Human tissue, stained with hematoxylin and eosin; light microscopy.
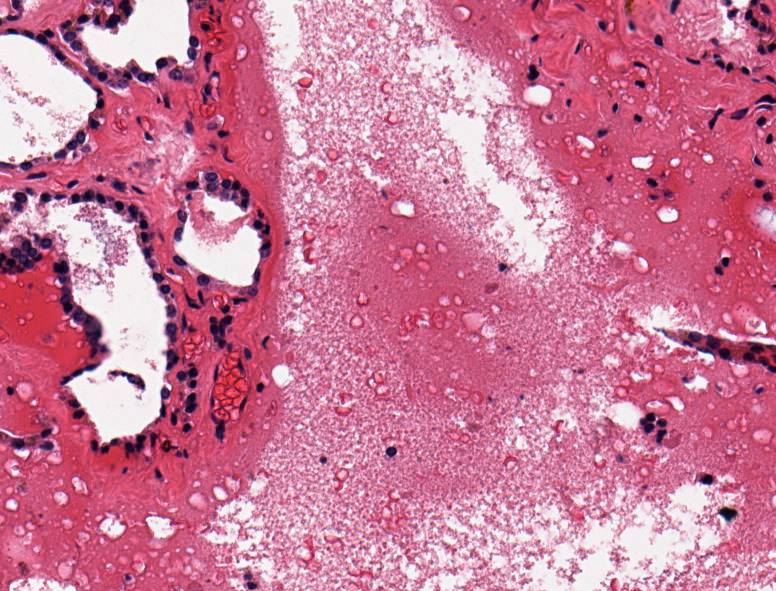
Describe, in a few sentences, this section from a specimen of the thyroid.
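Start at the left side, where gland-like spaces cluster together. These spaces are lined by a single layer of small cells with dark nuclei. Then move to the centre: a broad zone of pale, finely granular pink material, with almost no nuclei in it.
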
